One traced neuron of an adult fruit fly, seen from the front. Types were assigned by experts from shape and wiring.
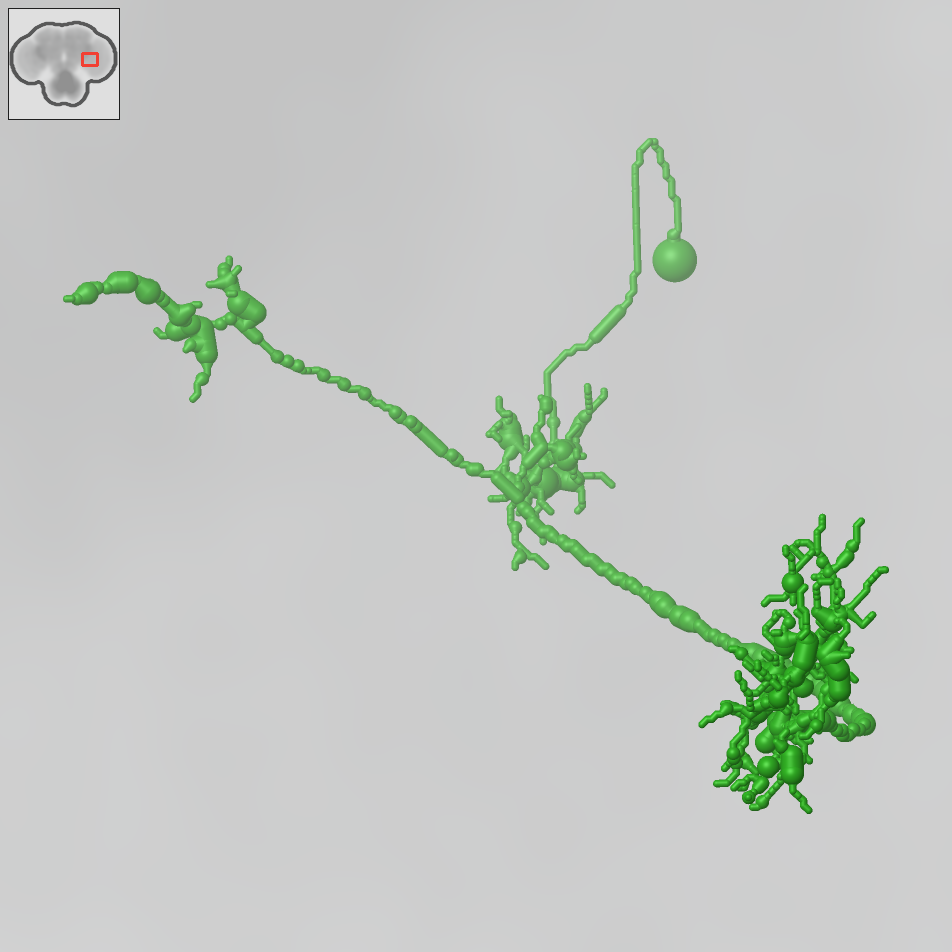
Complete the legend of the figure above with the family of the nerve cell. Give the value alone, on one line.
Y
